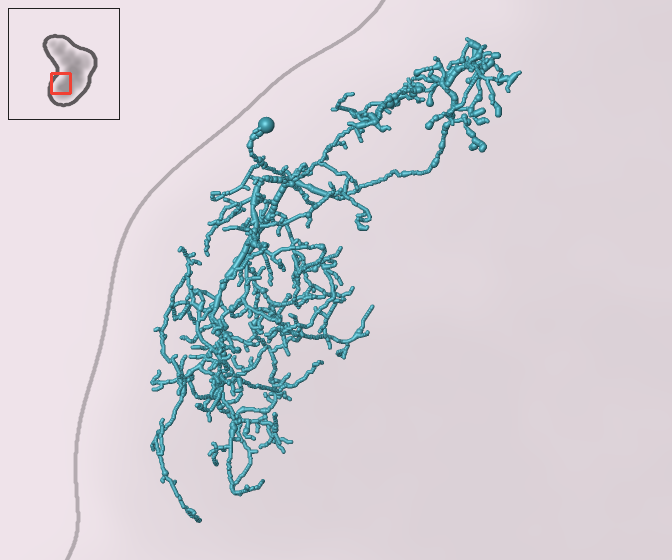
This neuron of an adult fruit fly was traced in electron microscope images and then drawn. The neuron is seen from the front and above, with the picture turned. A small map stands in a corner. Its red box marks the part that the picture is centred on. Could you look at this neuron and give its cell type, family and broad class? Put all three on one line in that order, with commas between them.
SMP531, hemilineage CLp1, central-brain intrinsic neuron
